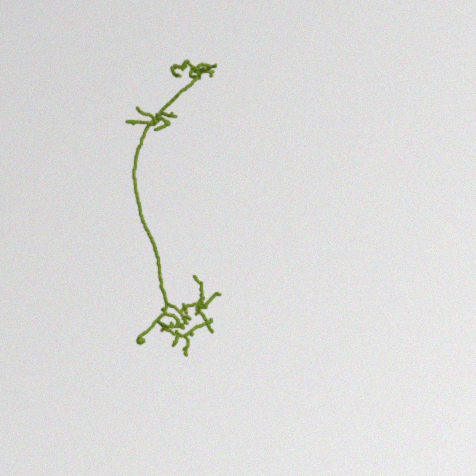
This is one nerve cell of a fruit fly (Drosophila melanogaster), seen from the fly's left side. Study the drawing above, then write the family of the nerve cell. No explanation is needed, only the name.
hemilineage FLAa2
